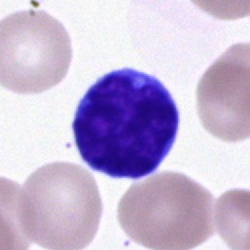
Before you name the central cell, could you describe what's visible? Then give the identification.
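A round, smooth outline bounds the cell. Nearly all of it is taken up by the nucleus, leaving almost no visible cytoplasm. The chromatin is dark and clumped, with paler patches between the dark areas. No granules are seen. This cell is a lymphocyte.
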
